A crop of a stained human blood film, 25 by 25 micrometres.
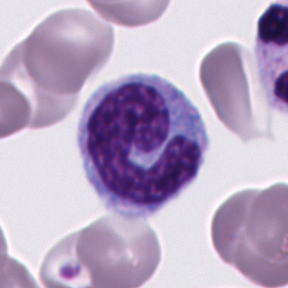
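Monocyte: see how its nucleus curves into a C-shape around a small pale notch. The chromatin is dark purple and coarsely clumped, and you will find no nucleoli in it. Now turn to the cytoplasm, which holds no coarse orange or dark granules.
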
